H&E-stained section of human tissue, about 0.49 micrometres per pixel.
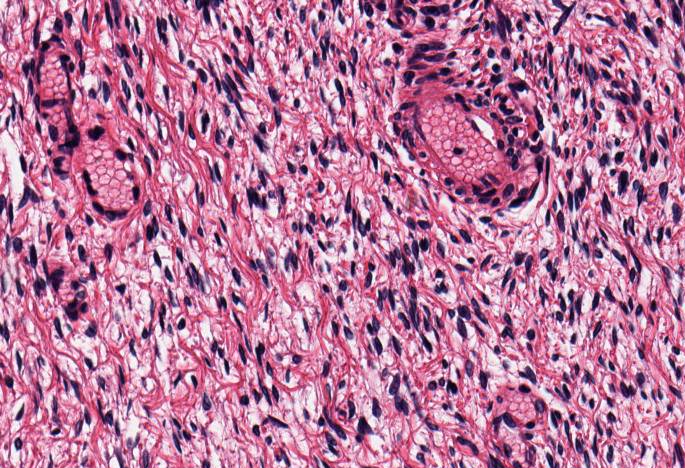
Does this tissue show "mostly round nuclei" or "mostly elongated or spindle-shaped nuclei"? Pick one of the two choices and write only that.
Mostly elongated or spindle-shaped nuclei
